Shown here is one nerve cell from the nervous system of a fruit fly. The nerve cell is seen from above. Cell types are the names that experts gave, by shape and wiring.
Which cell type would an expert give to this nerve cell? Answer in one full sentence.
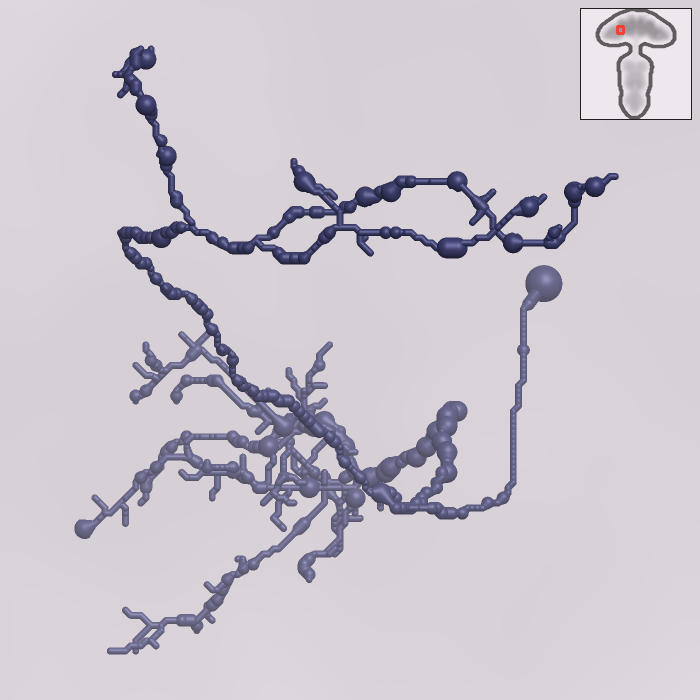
The cell type that fits this nerve cell is LC16.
